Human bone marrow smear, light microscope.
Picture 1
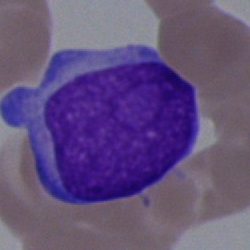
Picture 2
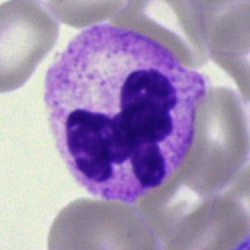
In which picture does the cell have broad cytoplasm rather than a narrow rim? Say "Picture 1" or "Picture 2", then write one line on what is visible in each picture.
Picture 2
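In picture 1: The nucleus fills most of the cell.
In picture 2: The cytoplasm is abundant and pale lilac.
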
